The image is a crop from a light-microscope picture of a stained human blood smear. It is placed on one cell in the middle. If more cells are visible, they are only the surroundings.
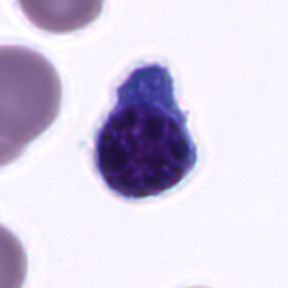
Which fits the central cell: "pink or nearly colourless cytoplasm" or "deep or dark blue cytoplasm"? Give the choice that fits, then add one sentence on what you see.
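Deep or dark blue cytoplasm. The cytoplasm stains blue.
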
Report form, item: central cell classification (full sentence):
Present in the middle of the crop is a plasma cell.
